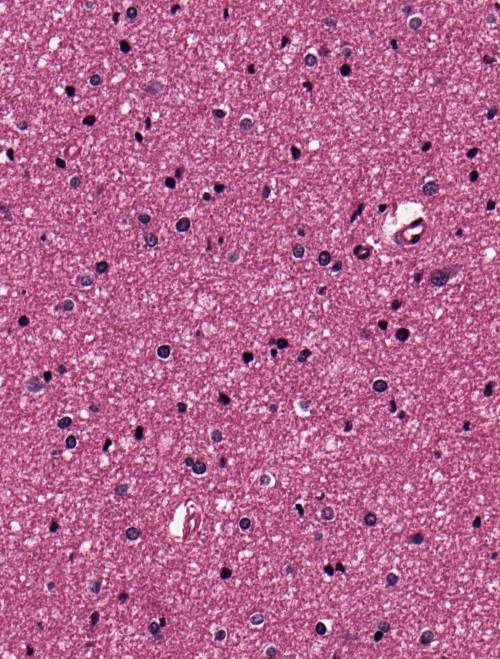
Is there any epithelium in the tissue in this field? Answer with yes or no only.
No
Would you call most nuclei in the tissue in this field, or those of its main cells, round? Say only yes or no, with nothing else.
Yes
